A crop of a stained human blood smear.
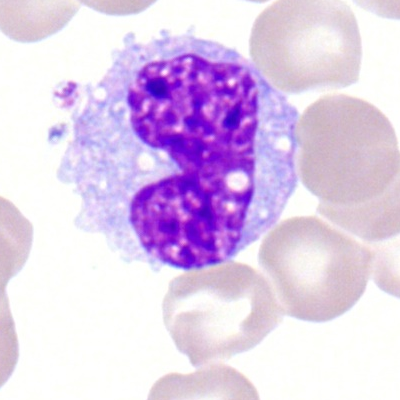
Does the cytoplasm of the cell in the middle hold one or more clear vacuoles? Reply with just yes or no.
Yes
